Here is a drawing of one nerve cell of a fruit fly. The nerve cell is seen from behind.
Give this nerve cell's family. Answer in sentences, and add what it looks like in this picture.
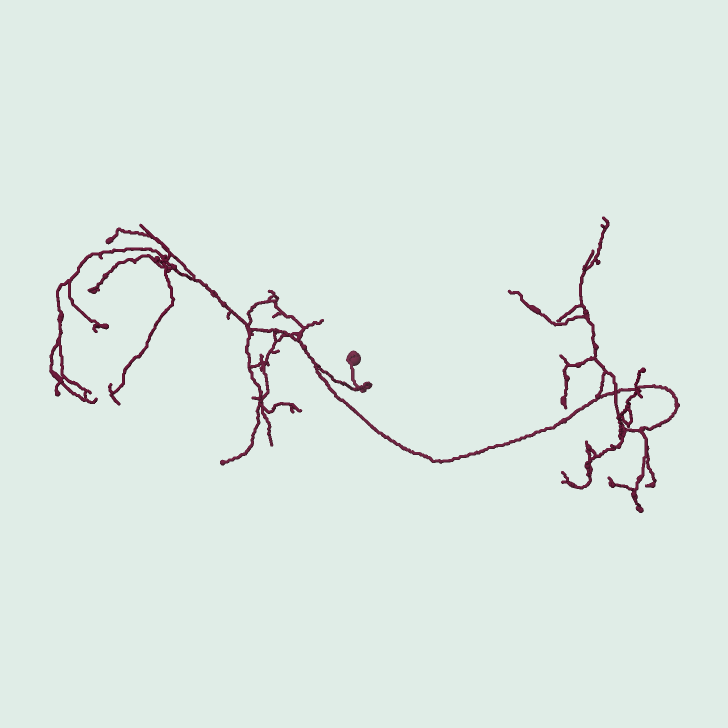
Its family is hemilineage 01A. Its broad class is nerve-cord intrinsic neuron. The cell body can be seen in the middle of the picture. The picture shows dozens of branch ends.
